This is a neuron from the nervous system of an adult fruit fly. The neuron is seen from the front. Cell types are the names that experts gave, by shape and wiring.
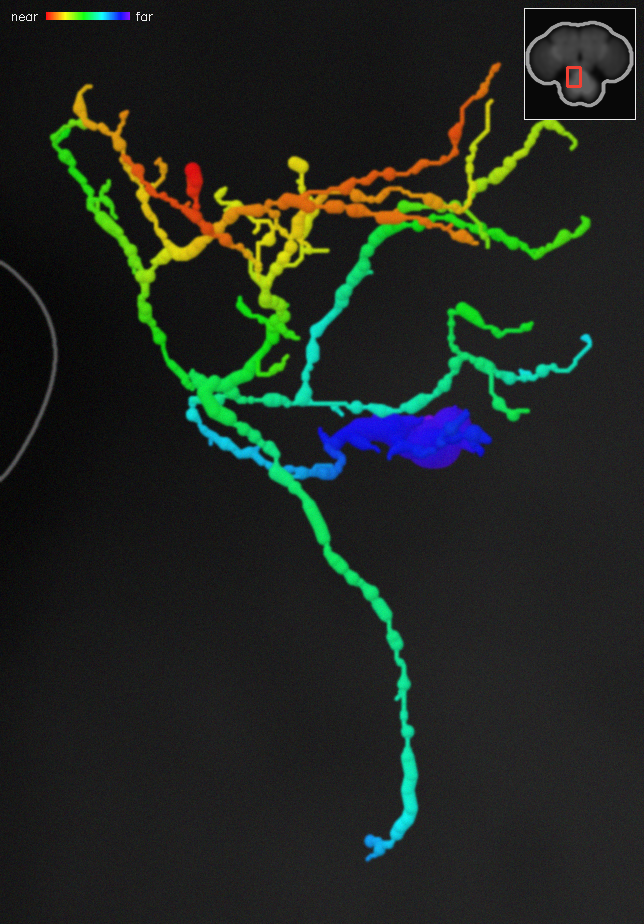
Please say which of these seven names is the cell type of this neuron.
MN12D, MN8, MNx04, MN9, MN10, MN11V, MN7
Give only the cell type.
MN7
